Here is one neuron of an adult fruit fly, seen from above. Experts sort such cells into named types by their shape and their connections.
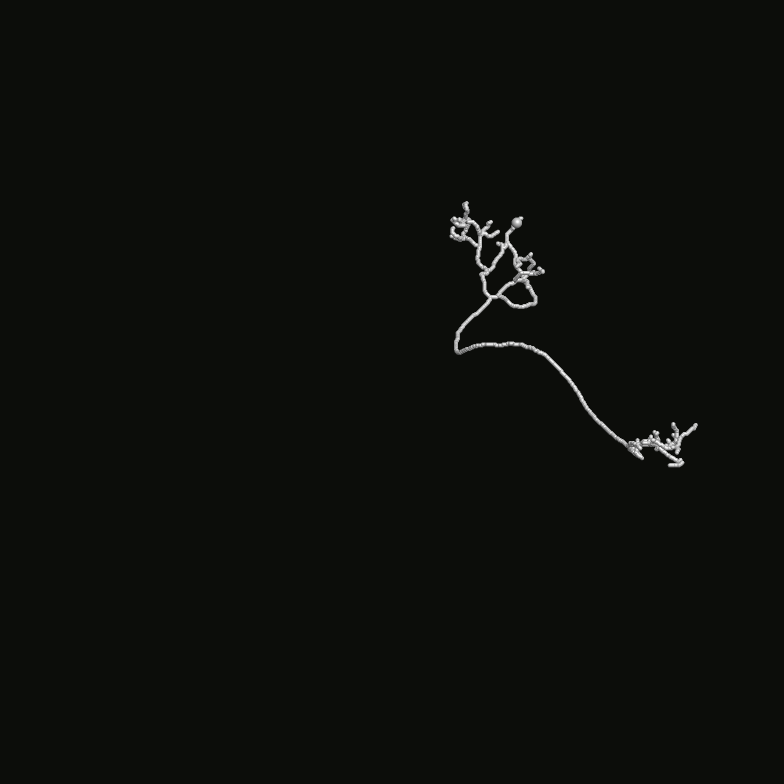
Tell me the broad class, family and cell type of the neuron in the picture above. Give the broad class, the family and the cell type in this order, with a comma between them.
central-brain intrinsic neuron, hemilineage ALv1, CB2711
